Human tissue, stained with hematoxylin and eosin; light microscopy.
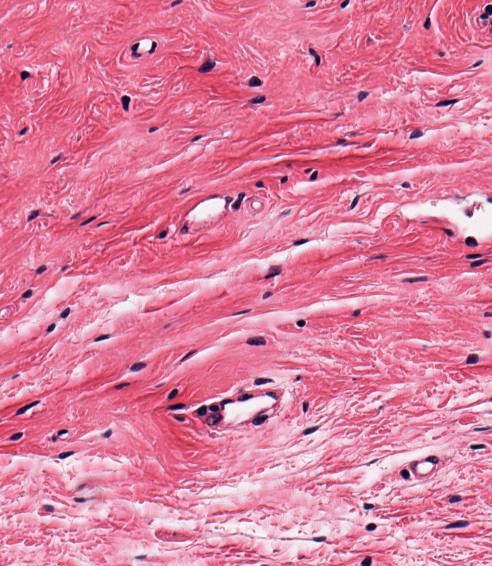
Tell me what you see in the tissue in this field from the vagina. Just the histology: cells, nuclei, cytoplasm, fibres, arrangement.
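First, the field consists throughout of densely packed, pink-staining fibrous bundles. Second, narrow white clefts separate the bundles. Third, nuclei are sparse, lying singly between the fibres. Finally, most are small, dark and elongated or ovoid.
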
